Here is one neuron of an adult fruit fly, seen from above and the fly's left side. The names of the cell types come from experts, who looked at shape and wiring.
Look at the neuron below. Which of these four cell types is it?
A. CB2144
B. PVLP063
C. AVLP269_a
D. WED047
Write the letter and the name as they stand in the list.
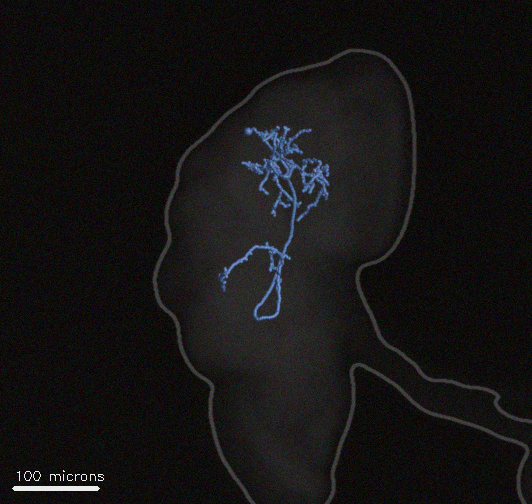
B. PVLP063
